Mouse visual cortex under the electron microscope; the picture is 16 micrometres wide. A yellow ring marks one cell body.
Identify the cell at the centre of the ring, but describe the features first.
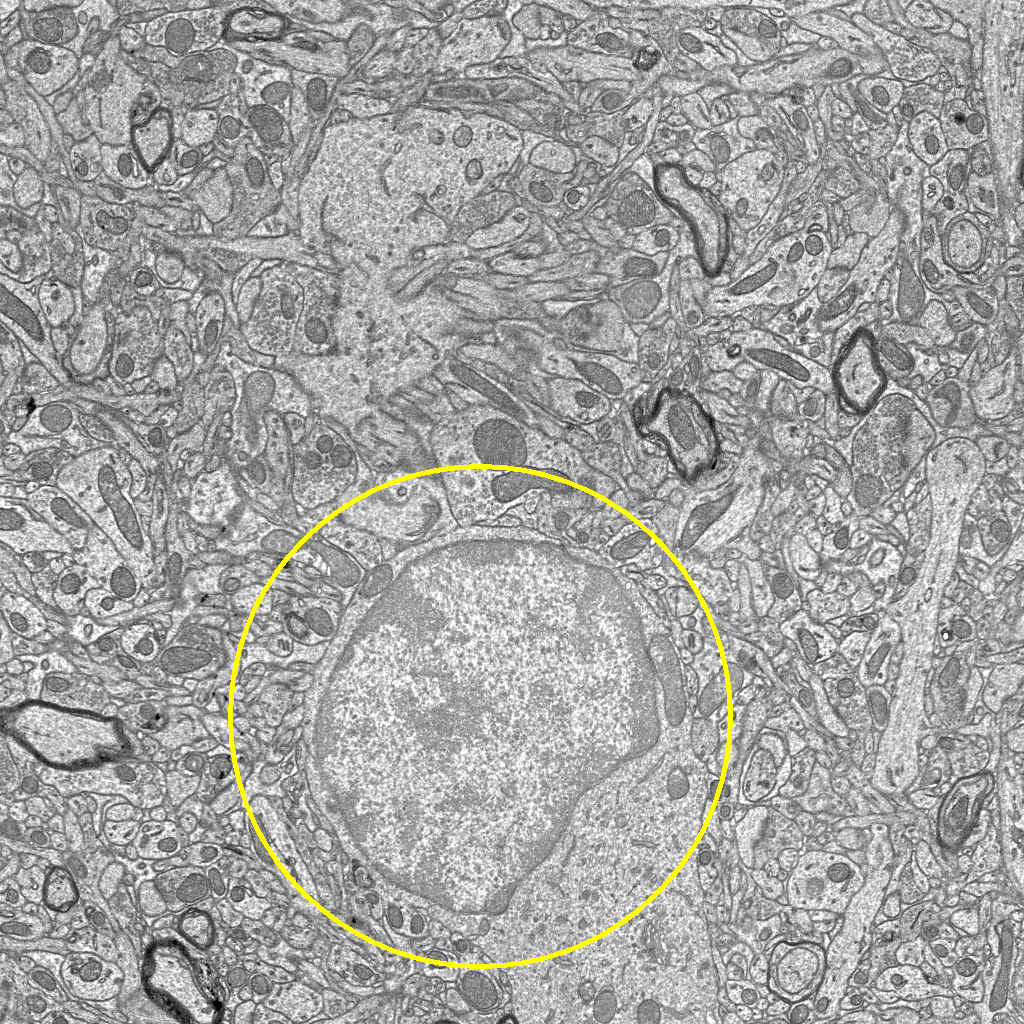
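Looking at the nucleus first: it is large and roughly round, with one broad indentation on its lower right side. Apart from that one indentation, the outline stays smooth, with no deep infoldings. The chromatin, I notice, forms darker irregular patches scattered through a paler nucleoplasm. In the cytoplasm I find no dark dense bodies. What I have here is an oligodendrocyte.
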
